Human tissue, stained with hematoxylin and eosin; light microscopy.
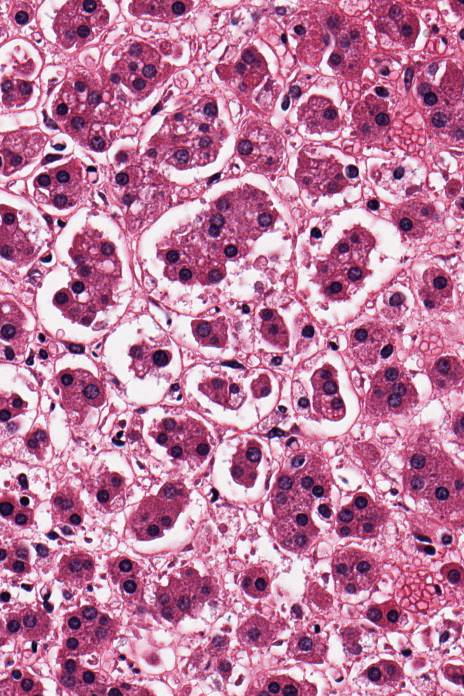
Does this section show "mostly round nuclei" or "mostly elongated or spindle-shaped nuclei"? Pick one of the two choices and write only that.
Mostly round nuclei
